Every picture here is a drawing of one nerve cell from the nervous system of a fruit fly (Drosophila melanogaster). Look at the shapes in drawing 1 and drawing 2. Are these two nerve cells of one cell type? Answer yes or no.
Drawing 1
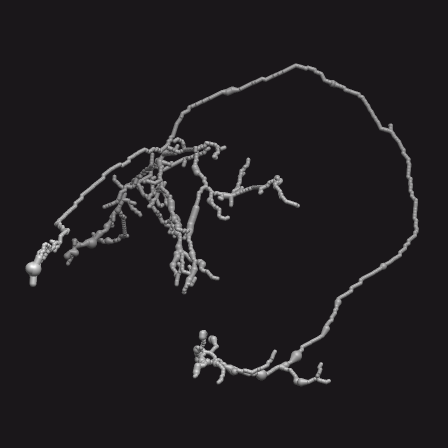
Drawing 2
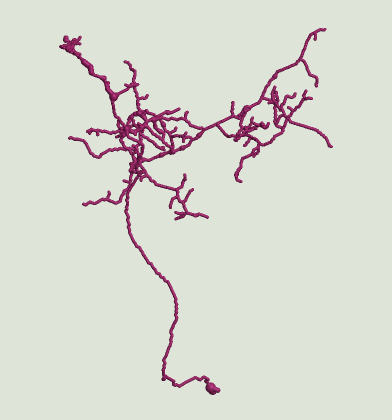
no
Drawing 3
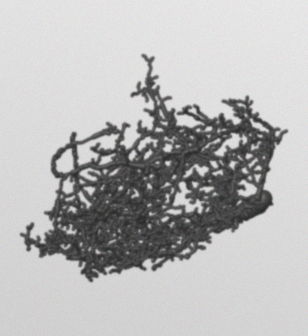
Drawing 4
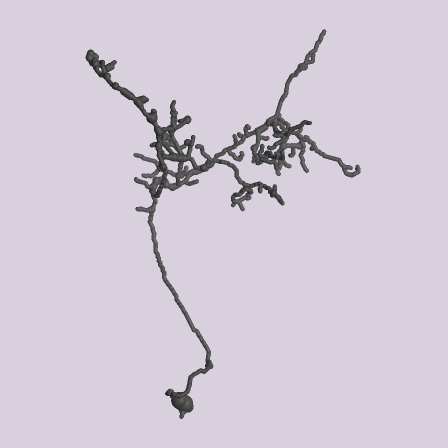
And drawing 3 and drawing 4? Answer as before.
no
